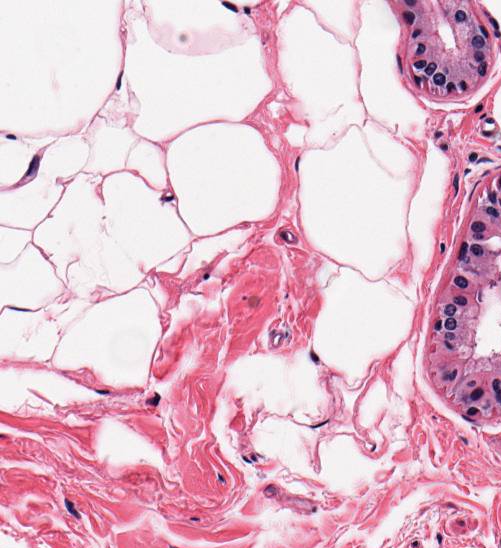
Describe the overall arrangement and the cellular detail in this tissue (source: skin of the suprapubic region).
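Most of the left and central field is taken up by large, polygonal adipocytes that look empty. Their nuclei are thin and flattened, pushed against the cell edge. Thin, delicate pink septa separate them, and dense, wavy, deep pink collagen bundles cross the lower left.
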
